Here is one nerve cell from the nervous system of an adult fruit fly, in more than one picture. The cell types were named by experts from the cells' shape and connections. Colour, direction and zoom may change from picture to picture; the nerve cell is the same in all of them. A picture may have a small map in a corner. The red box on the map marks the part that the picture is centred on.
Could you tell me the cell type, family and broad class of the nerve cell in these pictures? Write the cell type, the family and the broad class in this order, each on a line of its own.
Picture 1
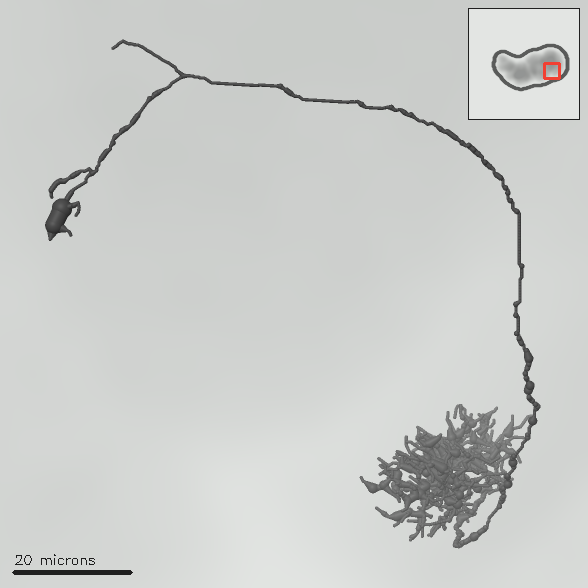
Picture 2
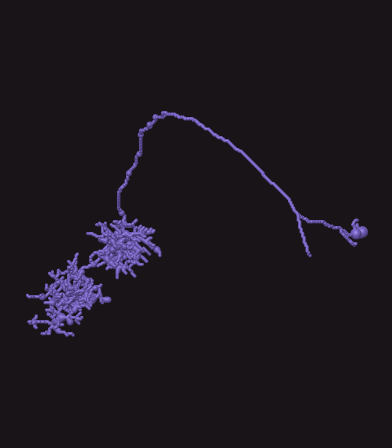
MeLo9
MeLo
optic-lobe intrinsic neuron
